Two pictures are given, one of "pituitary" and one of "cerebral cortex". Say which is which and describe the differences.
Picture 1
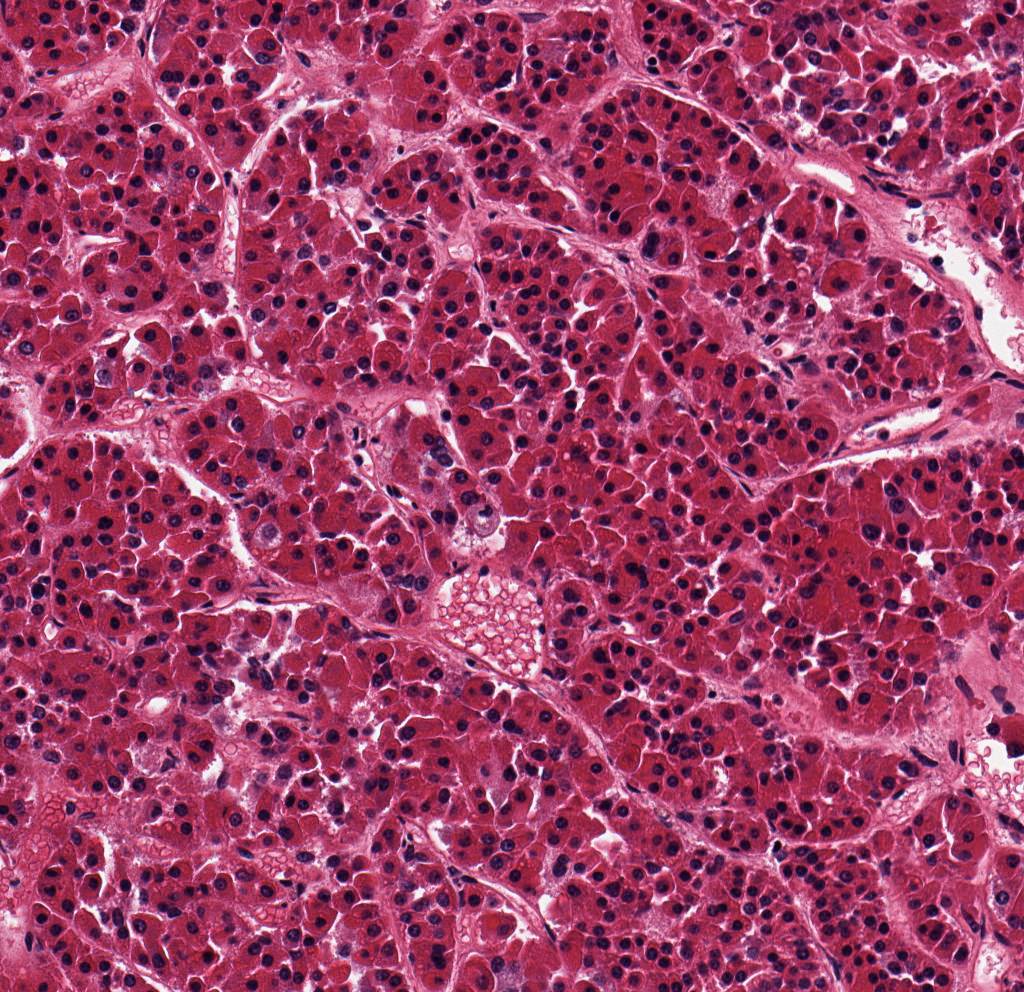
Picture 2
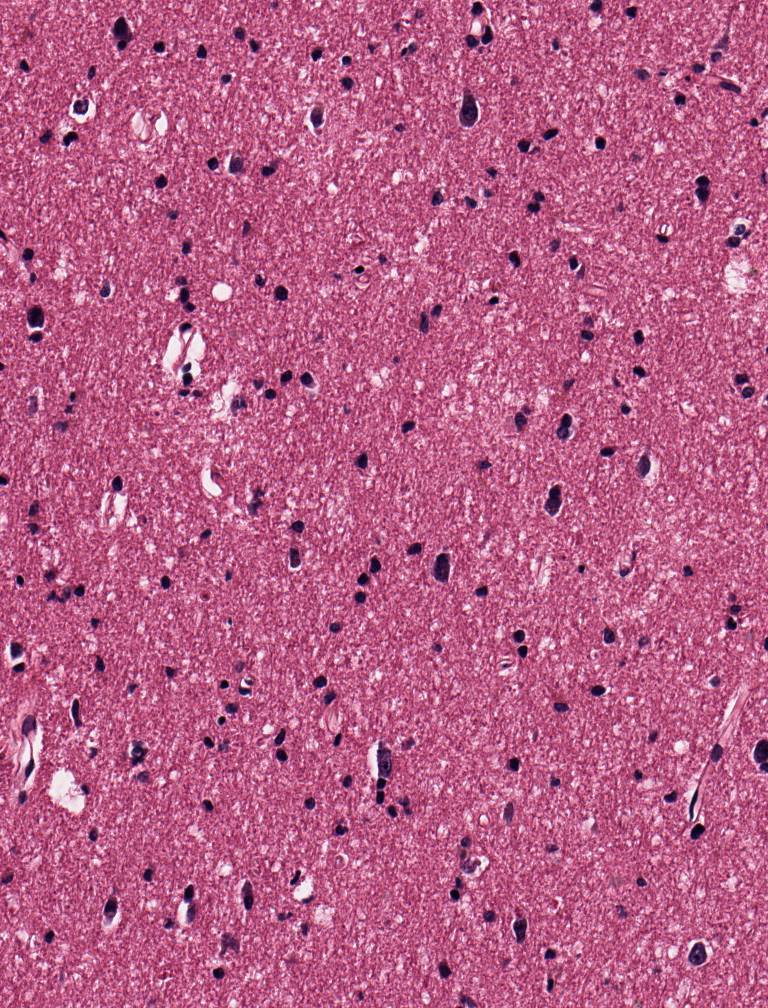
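Look at picture 1 first: it is pituitary, and picture 2 is cerebral cortex. Pituitary cells sit in nests and lobules between thin pink fibrous septa that branch across the field, holding scattered spindle-shaped nuclei. The cortex instead is uniform pink, finely fibrillary neuropil with evenly scattered cells and no layering. Pituitary cells are polygonal, with abundant deeply eosinophilic, finely granular cytoplasm and mostly one round, dark, central nucleus. Cortical nuclei are mostly small, round and dark, with little or no visible cytoplasm; a few cell bodies are teardrop-shaped.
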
